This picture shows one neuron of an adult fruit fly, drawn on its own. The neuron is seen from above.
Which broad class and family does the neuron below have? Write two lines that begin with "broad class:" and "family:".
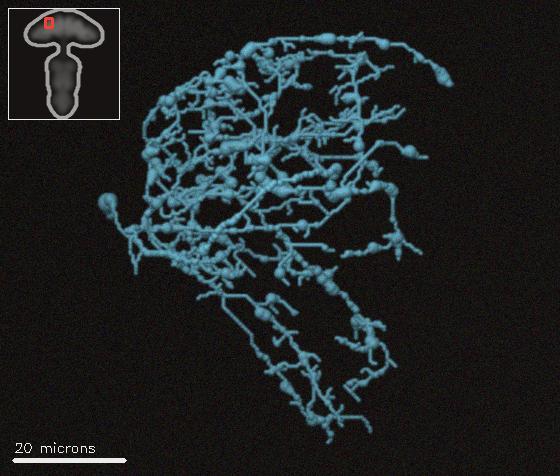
broad class: central-brain intrinsic neuron
family: hemilineage VLPl&p2_lateral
